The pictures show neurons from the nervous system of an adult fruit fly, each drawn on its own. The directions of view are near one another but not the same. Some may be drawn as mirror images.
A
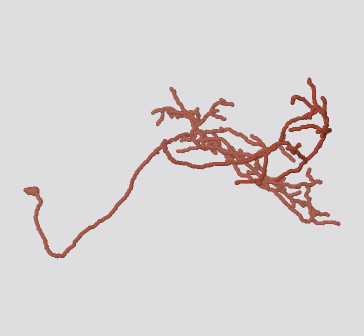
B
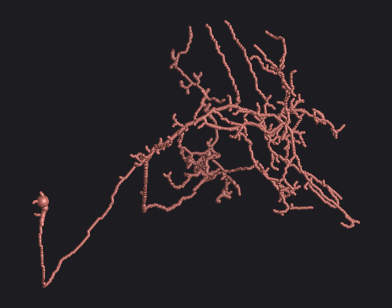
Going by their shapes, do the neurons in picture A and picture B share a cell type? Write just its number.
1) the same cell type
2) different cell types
2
